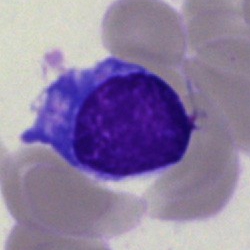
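Lymphocyte, the central cell of this stained human bone marrow smear. Its nucleus lies off-centre toward the right, the chromatin dark purple and fairly condensed. Deep blue cytoplasm is gathered mainly to the left of the nucleus.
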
